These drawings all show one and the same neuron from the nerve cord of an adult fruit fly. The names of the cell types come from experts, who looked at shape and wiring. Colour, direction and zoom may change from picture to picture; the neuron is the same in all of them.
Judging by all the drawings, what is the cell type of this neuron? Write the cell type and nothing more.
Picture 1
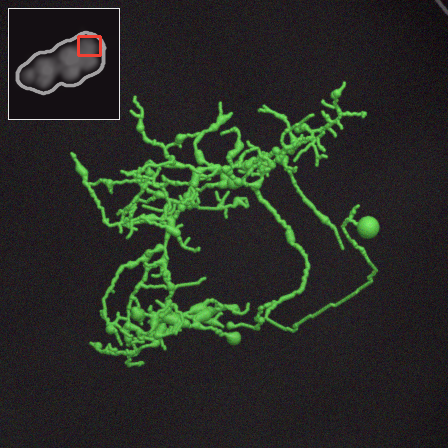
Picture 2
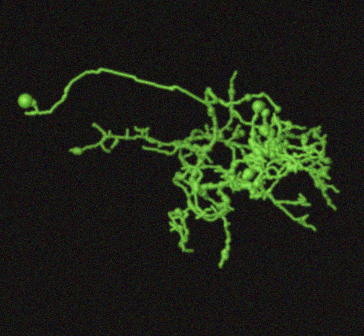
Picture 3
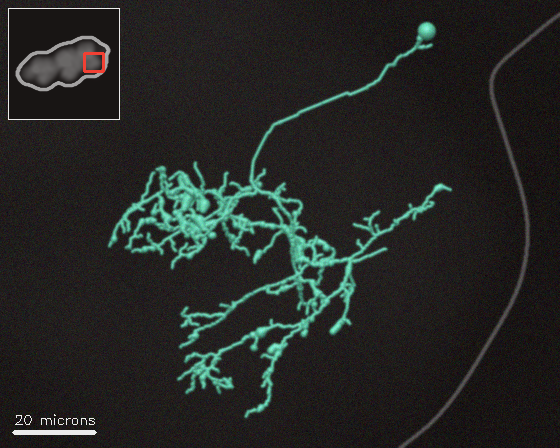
IN09A033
